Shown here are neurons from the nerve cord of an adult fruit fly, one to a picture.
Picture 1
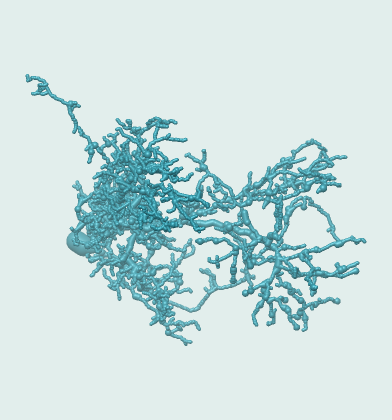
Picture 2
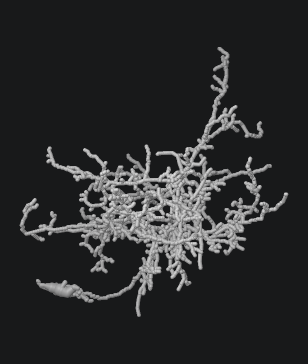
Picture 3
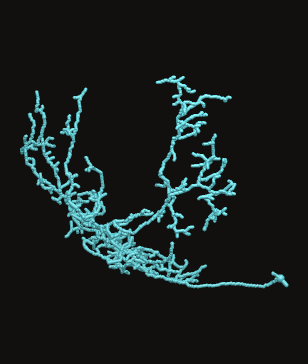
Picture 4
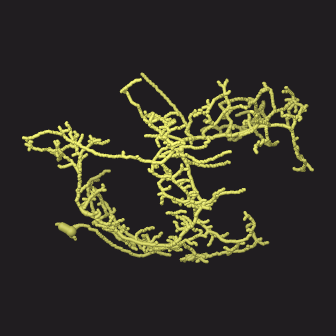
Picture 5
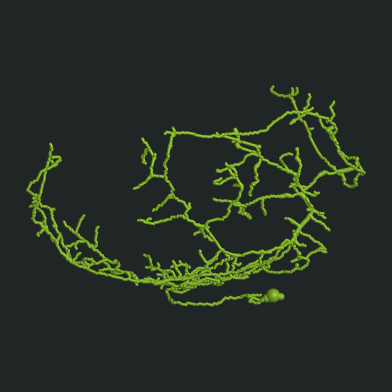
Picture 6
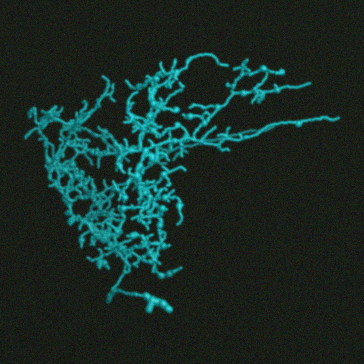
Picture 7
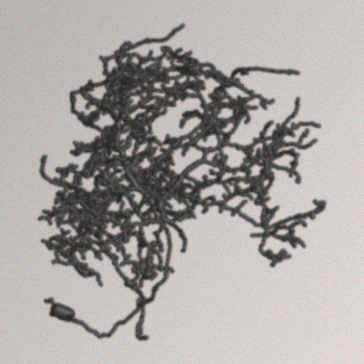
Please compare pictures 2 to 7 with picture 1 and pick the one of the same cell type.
7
